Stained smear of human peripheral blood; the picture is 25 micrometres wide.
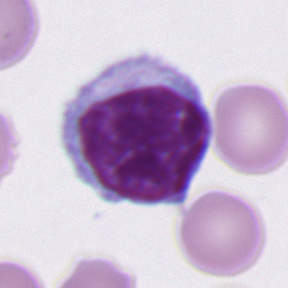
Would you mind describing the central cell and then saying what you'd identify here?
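First, position: the nucleus lies off-centre, displaced toward the lower right. Next, cytoplasm: its broadest band sits upper left of the nucleus. Then chromatin: dense, dark purple, broken into clumps by paler streaks. The margin is slightly frayed and irregular, most plainly at the upper left. The cell measures about 13 micrometres across, its nucleus about 11 micrometres, filling about 70% of the cell's area. This is a typical lymphocyte.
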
